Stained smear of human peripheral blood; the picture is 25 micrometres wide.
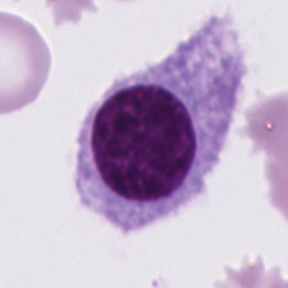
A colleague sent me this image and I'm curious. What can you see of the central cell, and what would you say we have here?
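You'll notice the nucleus is round, about 10 micrometres across, and sits off-centre toward the lower left of the cell. Its chromatin is dark purple and coarsely clumped. The cytoplasm looks mottled rather than smooth, and the border is ragged rather than smooth. This is a hairy cell.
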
